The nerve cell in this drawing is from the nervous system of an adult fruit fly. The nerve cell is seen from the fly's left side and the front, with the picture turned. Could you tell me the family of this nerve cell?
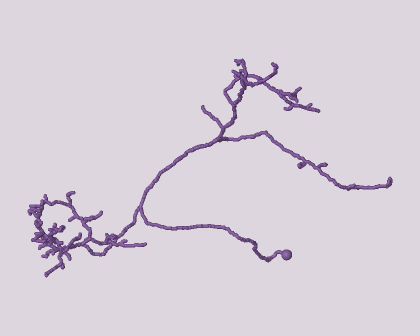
hemilineage DM4_dorsal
